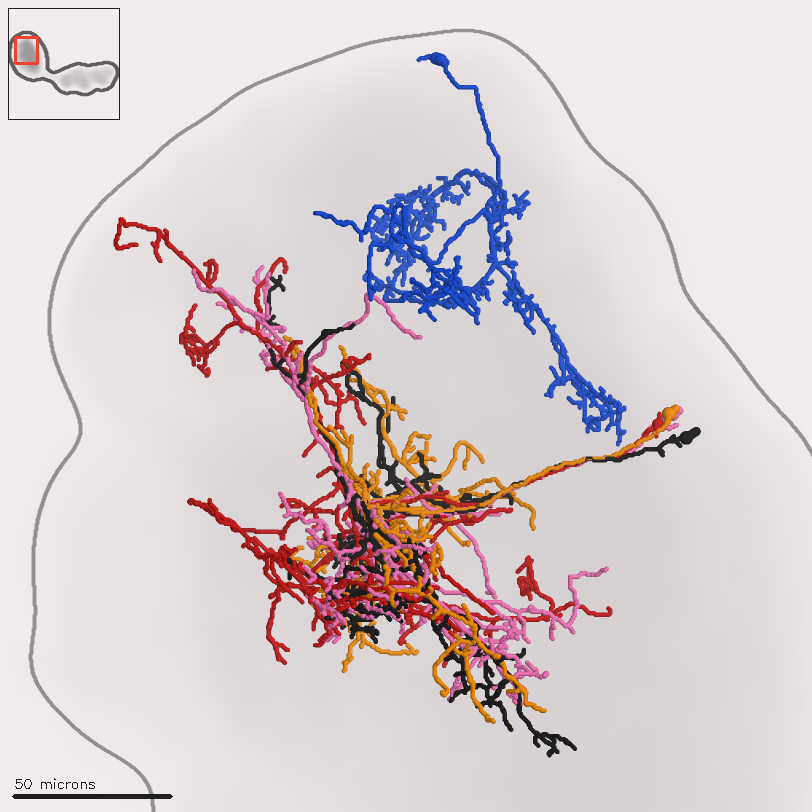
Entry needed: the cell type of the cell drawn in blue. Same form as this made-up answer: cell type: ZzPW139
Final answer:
cell type: SMP341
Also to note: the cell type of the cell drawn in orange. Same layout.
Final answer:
cell type: PVLP202m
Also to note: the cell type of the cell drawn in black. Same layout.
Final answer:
cell type: LAL302m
